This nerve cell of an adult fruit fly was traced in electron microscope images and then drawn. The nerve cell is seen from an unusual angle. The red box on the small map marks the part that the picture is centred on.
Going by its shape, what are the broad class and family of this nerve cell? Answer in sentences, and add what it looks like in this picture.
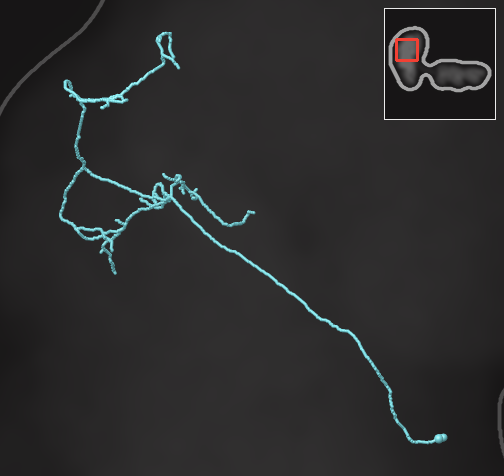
It is a central-brain intrinsic neuron. Its family is hemilineage SMPp&v1_ventral. The cell body can be seen at the lower right of the picture. As drawn here it is about as wide as it is tall.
